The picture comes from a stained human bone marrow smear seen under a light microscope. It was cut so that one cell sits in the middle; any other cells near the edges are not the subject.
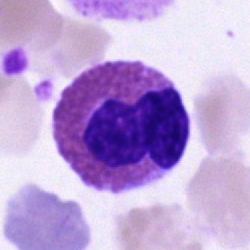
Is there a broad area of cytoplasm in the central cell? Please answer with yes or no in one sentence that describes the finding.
Yes, the cytoplasm of this cell is abundant.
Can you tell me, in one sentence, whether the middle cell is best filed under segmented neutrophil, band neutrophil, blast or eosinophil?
What sits at the centre of this crop is an eosinophil.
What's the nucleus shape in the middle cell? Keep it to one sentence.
Kindly observe that the nucleus forms two or more lobes.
